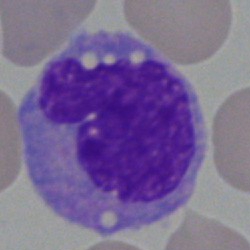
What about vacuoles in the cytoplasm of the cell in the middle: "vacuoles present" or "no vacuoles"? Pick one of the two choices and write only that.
Vacuoles present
